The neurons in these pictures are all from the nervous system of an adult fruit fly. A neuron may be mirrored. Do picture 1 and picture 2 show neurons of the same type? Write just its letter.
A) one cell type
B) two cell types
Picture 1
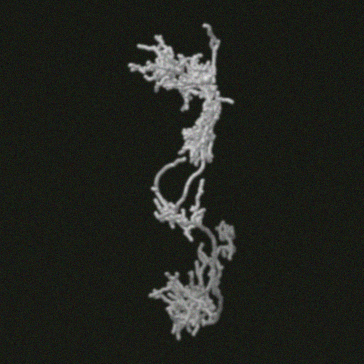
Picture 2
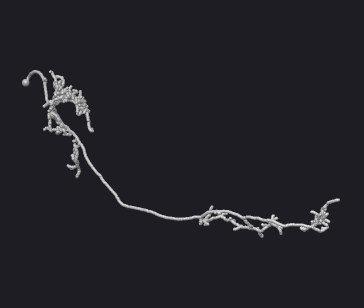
B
